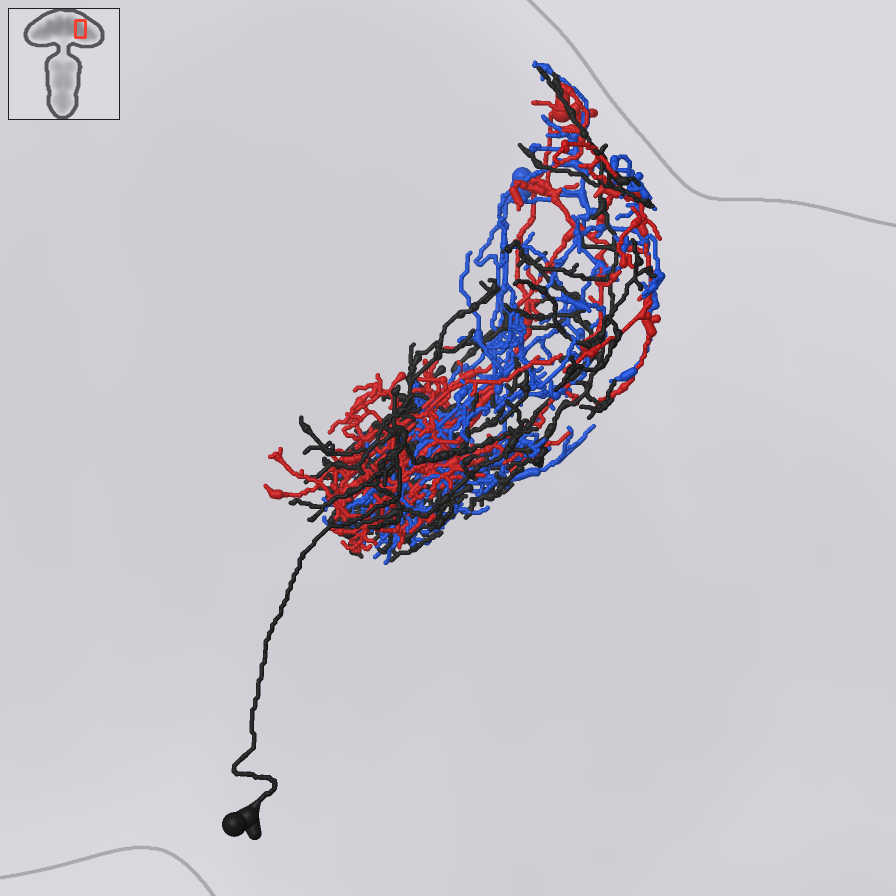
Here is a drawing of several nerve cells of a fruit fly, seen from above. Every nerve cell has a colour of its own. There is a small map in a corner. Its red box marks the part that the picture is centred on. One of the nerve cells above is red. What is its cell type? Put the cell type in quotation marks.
"PVLP086"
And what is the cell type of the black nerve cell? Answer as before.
"PVLP097"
